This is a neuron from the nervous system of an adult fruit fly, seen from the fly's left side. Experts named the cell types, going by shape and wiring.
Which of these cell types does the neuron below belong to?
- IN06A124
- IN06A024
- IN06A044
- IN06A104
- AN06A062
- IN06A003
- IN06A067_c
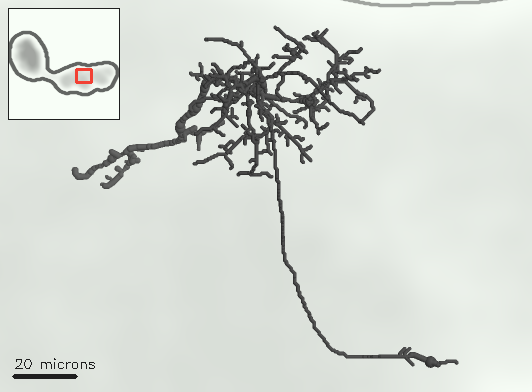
IN06A044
